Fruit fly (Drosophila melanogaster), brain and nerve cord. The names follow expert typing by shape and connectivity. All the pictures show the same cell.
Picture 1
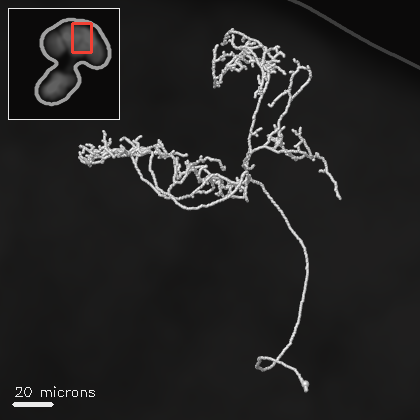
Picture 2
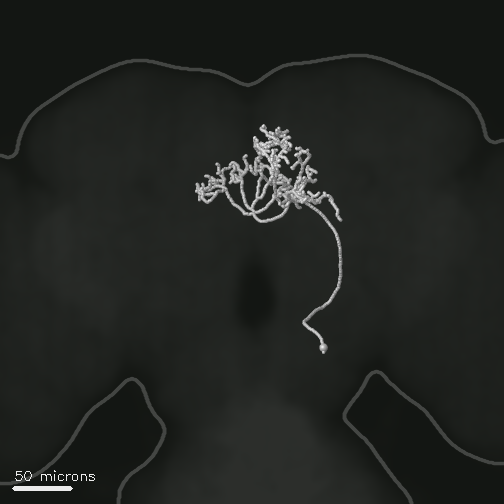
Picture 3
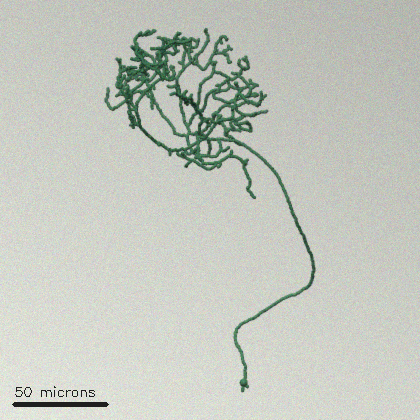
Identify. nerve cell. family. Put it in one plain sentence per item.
The family is hemilineage LALv1_dorsal.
